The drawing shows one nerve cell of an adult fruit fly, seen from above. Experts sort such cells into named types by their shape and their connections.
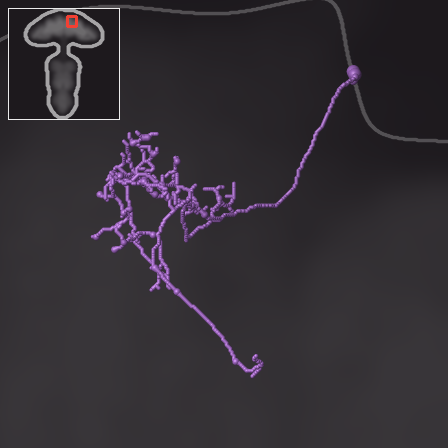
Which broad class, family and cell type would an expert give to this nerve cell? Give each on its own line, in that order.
central-brain intrinsic neuron
hemilineage EBa1
CRE055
